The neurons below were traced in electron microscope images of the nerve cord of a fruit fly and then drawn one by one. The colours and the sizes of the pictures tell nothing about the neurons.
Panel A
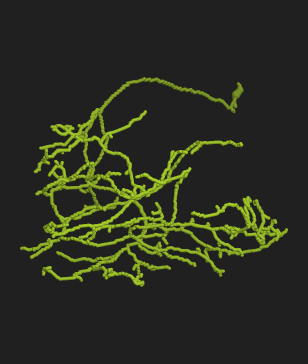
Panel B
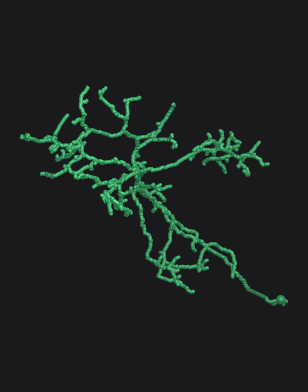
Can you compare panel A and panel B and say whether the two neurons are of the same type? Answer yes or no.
yes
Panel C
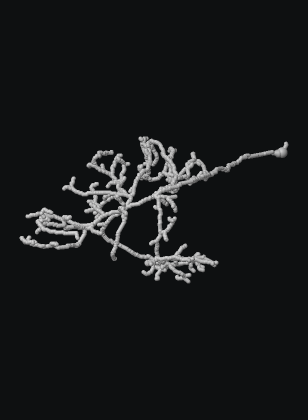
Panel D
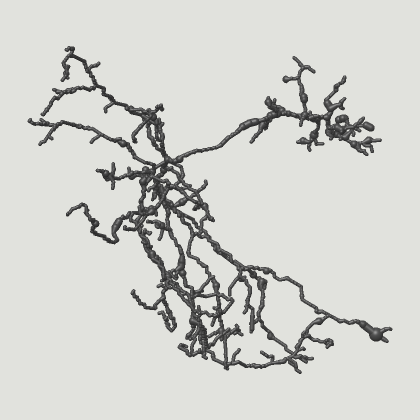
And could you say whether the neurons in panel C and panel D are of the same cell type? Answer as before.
yes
